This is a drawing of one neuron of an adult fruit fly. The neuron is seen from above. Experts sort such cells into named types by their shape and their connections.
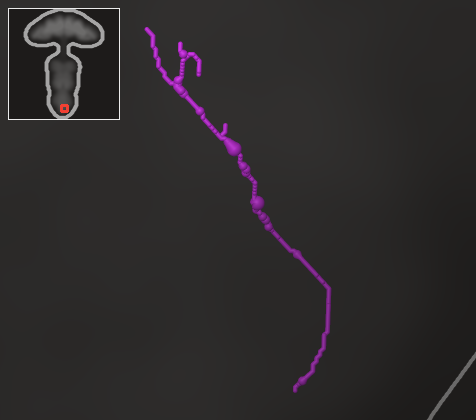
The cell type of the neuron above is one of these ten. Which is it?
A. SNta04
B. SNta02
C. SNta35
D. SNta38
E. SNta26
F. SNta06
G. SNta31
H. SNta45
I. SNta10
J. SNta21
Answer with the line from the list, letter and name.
H. SNta45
